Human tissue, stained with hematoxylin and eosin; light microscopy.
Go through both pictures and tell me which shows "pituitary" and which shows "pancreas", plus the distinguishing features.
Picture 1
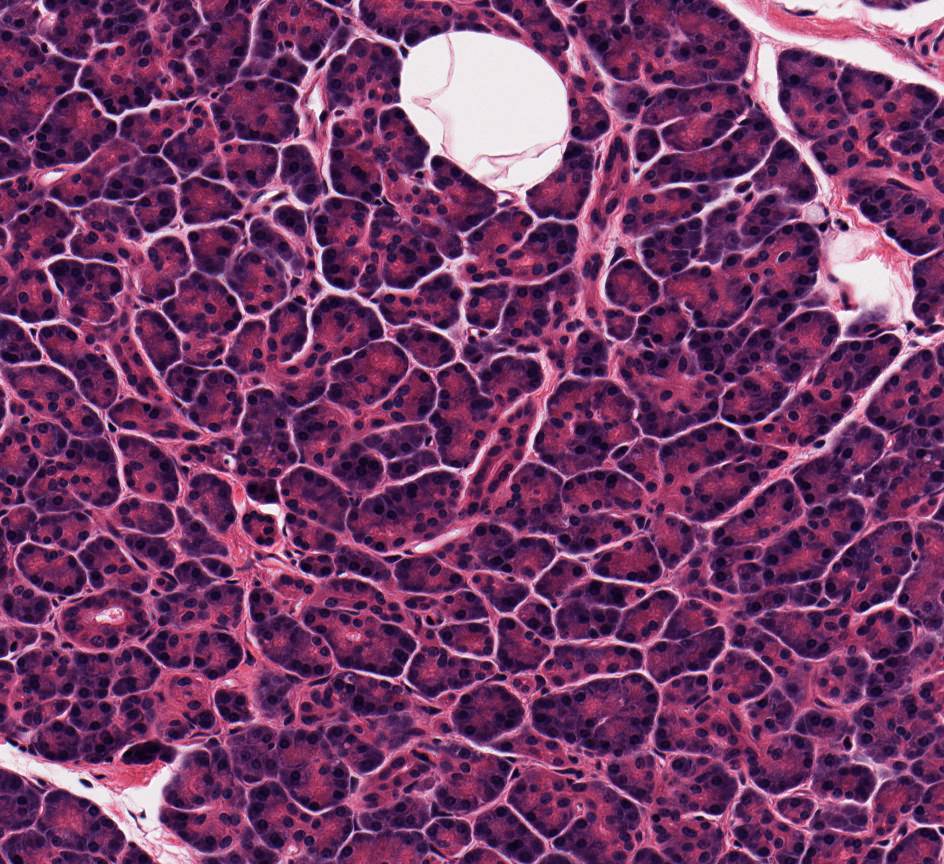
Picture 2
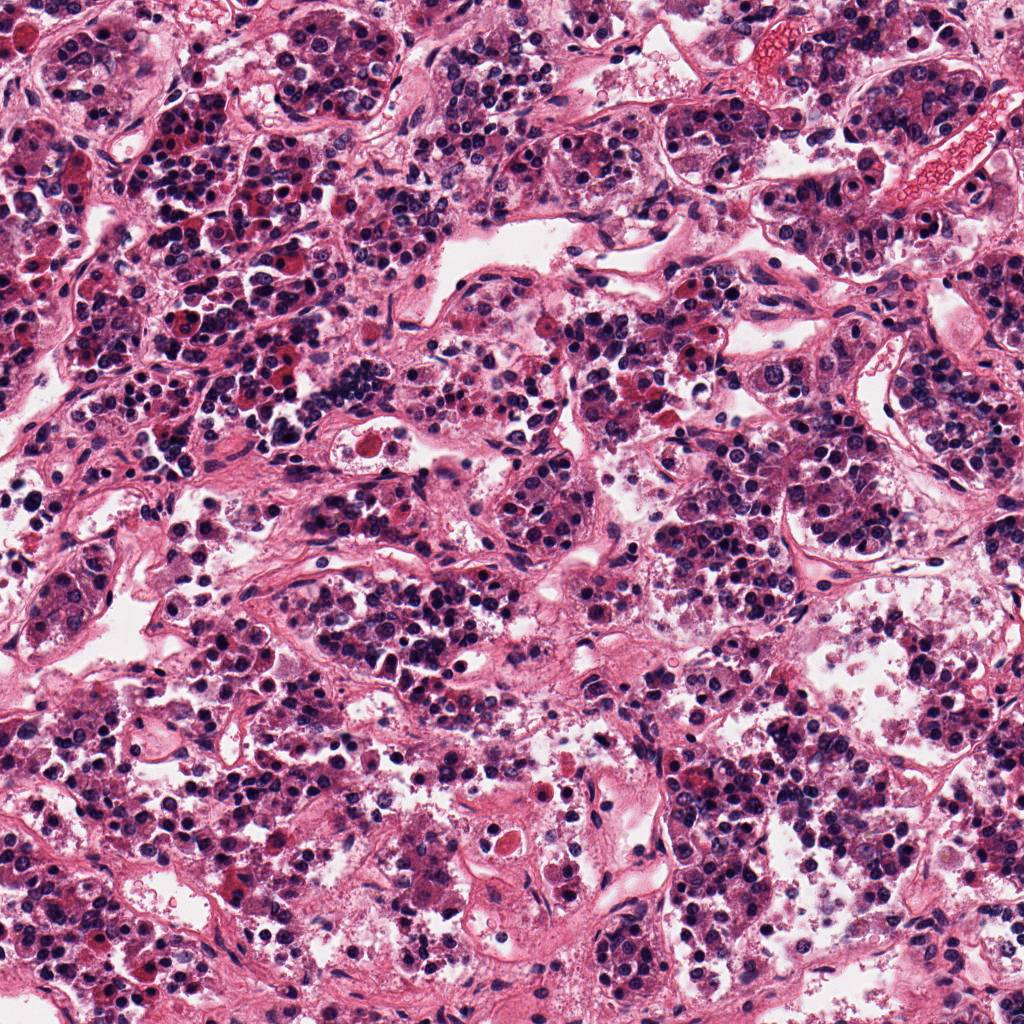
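Let me see: picture 1 is pancreas, and picture 2 is pituitary. Closely packed pancreas acini fill nearly the whole field in small groups parted by thin pink strands of connective tissue; the pituitary instead forms solid nests without gland lumens. Each acinar cell has a round dark nucleus toward the base, its cytoplasm pink-red toward the acinus centre and purple toward the edge. Within the pituitary nests, red cells sit beside cells with pale pink to purplish cytoplasm, and the nuclei, I notice, are small, round, dark and fairly uniform.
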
